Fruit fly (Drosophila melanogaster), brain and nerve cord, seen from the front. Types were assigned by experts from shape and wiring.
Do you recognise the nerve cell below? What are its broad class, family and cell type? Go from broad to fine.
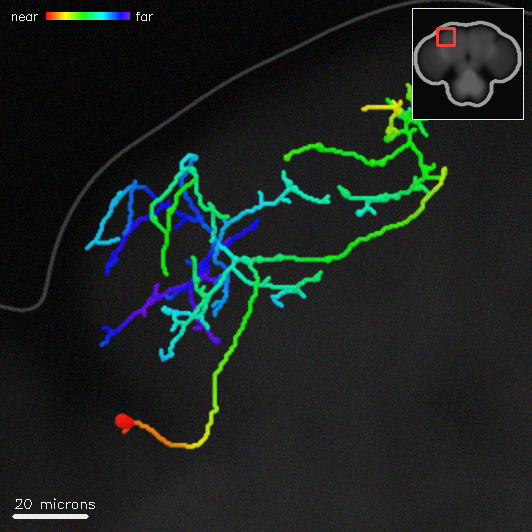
central-brain intrinsic neuron; hemilineage LHa1; CB2226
